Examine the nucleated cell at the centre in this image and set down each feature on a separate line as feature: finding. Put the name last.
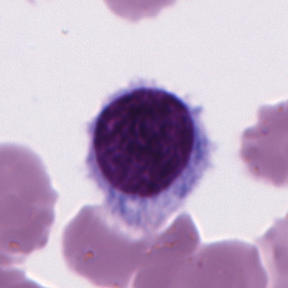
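Edge: ragged, with fine hair-like projections around much of the border
Nucleus position: off-centre, toward the upper side
Nucleoli: none seen
Cytoplasmic granules: none distinct
Name: hairy cell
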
